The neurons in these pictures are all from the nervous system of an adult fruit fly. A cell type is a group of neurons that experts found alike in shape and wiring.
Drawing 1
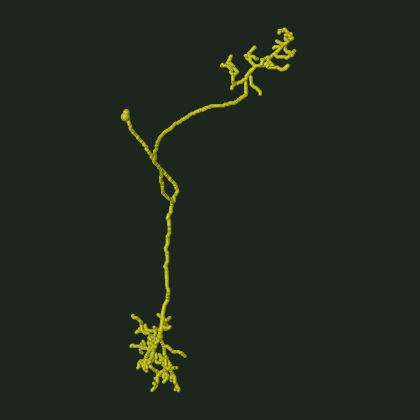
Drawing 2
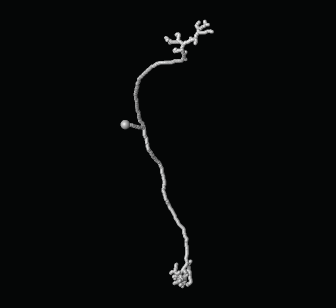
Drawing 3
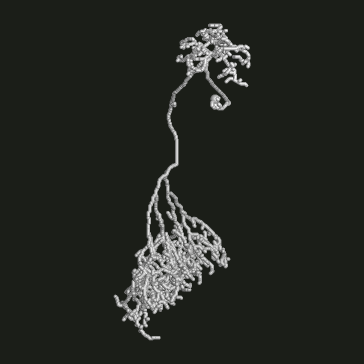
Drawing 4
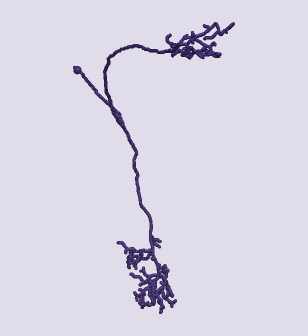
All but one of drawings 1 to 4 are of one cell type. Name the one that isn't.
3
